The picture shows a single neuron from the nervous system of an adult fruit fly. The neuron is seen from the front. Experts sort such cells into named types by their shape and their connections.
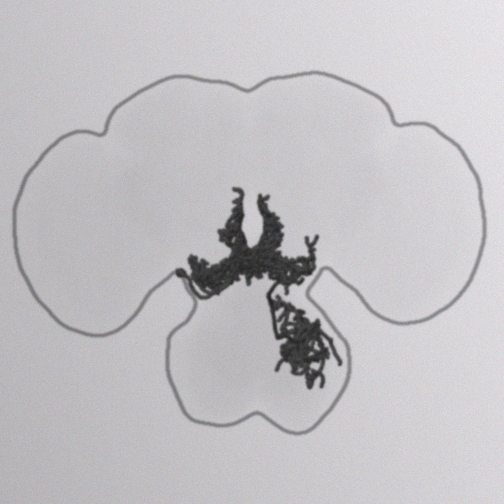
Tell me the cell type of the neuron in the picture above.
DNge050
